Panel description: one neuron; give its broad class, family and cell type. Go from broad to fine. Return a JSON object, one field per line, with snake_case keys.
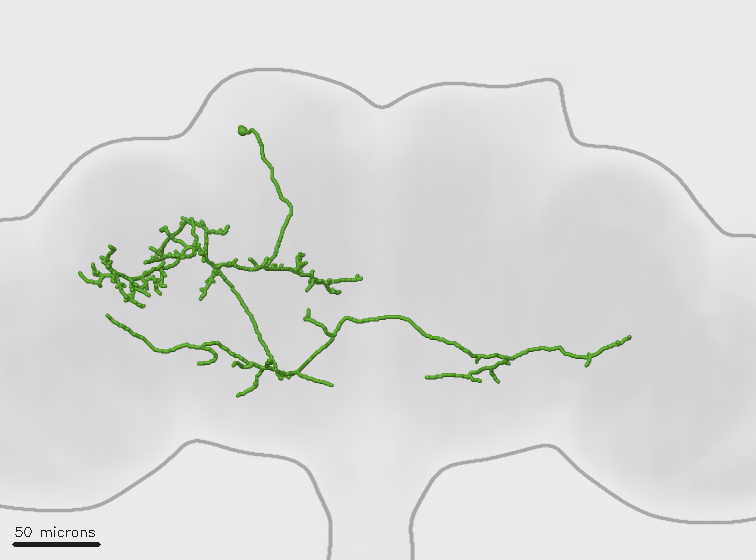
{
 "broad_class": "central-brain intrinsic neuron",
 "family": "hemilineage LALv1_ventral",
 "cell_type": "SAD046"
}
